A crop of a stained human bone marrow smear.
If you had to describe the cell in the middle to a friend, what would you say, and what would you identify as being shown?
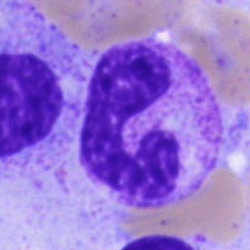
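A smooth, roughly oval outline encloses a nucleus formed as a thick curved band, bent into a C shape that opens to the right. Fine pinkish-purple granules are scattered throughout the cytoplasm, in which no vacuoles are seen. The cell is a band neutrophil.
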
